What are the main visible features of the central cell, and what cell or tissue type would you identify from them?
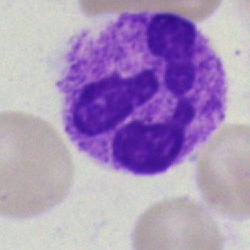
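Nucleus: divided into several separate lobes. Chromatin: dark purple and densely clumped. Cytoplasm: plentiful, pale pinkish-lilac and filled with fine purplish granules. Name: segmented neutrophil.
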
